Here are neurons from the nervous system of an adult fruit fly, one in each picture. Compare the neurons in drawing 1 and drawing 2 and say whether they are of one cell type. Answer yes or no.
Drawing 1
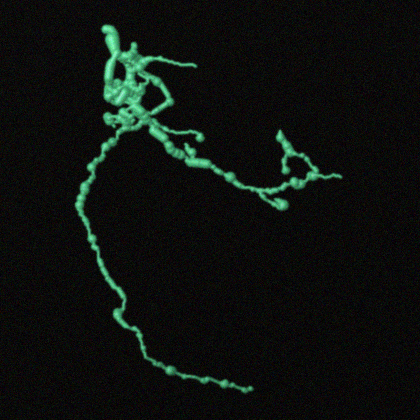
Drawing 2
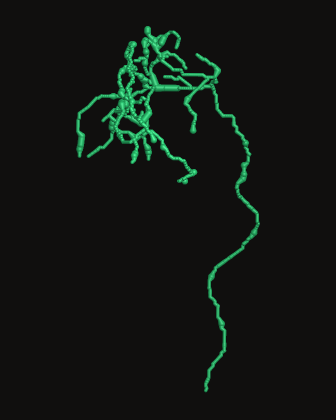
no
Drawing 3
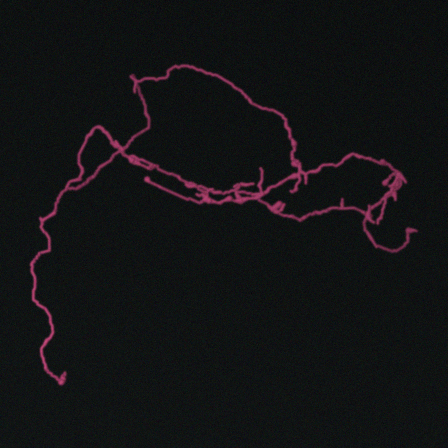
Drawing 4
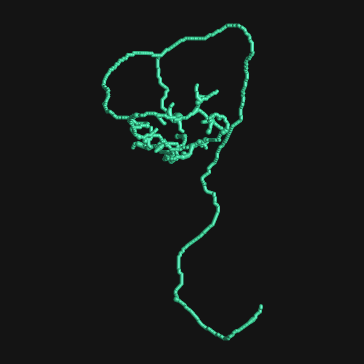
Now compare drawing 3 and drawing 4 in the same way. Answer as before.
yes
